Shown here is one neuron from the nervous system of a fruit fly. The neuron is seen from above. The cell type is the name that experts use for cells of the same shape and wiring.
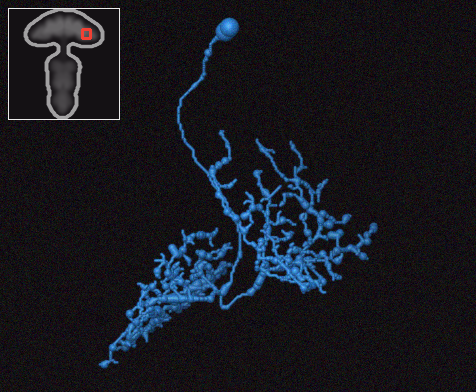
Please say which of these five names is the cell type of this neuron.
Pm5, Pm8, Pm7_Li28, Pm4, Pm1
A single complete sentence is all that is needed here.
The neuron here falls under cell type Pm7_Li28.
